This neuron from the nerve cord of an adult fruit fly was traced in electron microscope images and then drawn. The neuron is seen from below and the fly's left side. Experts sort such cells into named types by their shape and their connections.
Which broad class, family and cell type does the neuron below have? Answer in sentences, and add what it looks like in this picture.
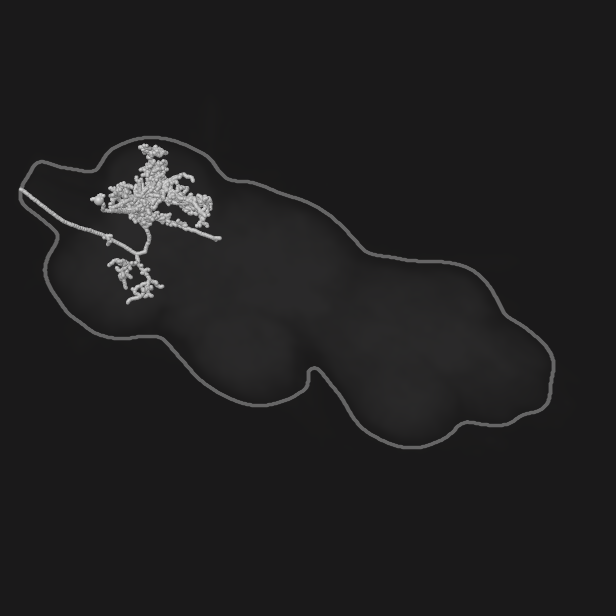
This is an ascending neuron. Its family is hemilineage 07B. The cell type is AN07B017. In this view it is wider than it is tall.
